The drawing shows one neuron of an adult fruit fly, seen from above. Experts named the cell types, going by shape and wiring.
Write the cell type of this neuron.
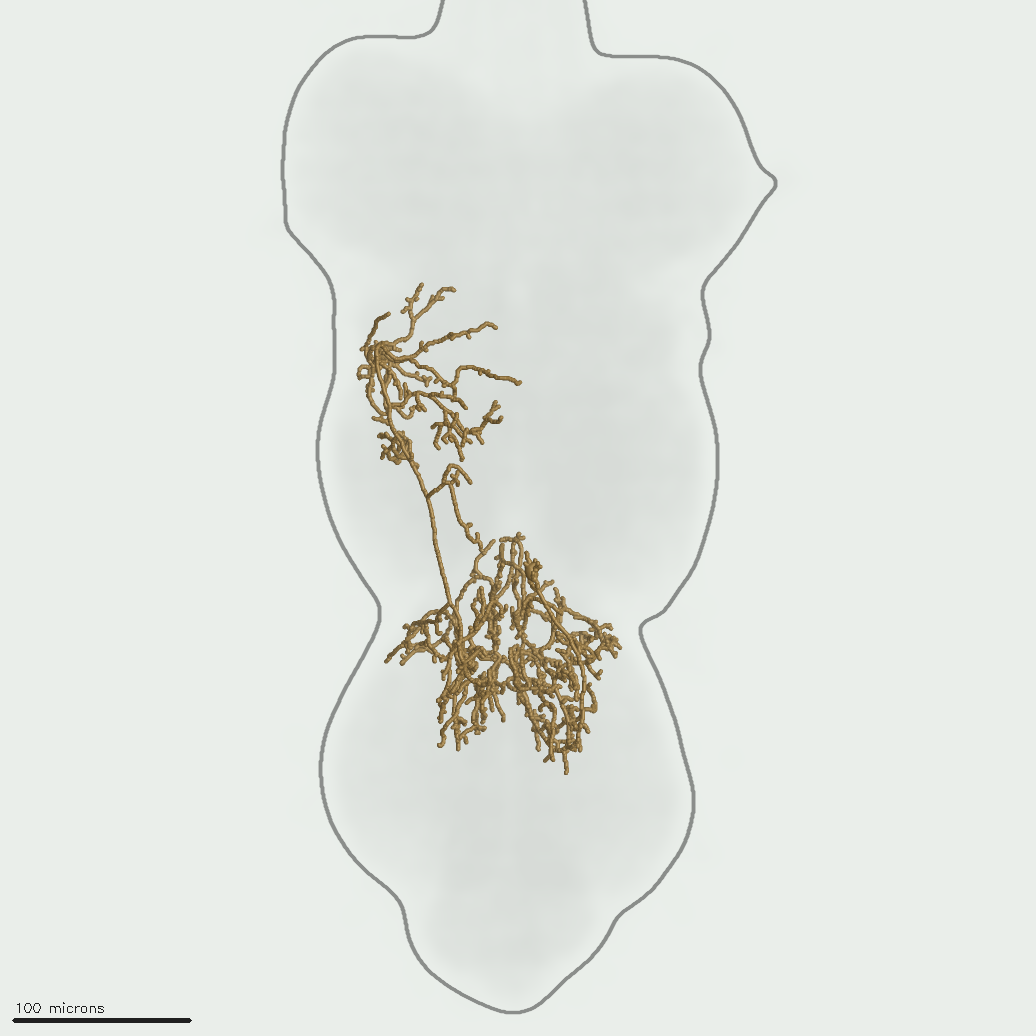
IN19B007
